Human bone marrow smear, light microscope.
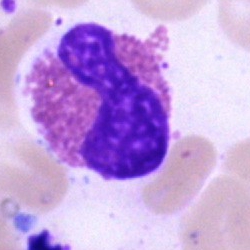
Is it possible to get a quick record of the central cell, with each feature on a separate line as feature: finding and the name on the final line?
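Outline: irregular at upper right, where granules reach the edge
Cytoplasm: granular, filling the left part beside the nucleus
Nucleus: lying toward the right side
Chromatin: deep purple, coarsely clumped, paler patches scattered
Verdict: eosinophil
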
